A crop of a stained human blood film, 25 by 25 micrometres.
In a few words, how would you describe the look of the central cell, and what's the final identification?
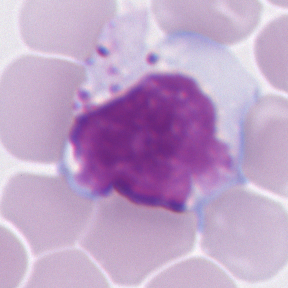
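Hmm, the nucleus is irregular, its outline bumpy and notched. The cytoplasm looks a pale greyish blue, with a few dark purple granules scattered at the upper left. And the cell outline itself is irregular and angular, not round. This is a large granular lymphocyte.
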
